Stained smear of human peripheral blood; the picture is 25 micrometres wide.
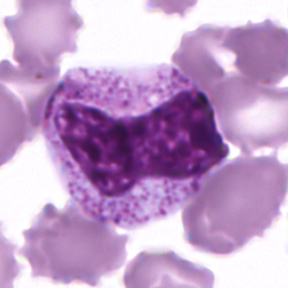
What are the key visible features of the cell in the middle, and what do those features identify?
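What strikes me first is a single unsegmented nucleus, pinched in at its middle and stretching horizontally across nearly the full width of the cell. Above and below it, the cytoplasm is pale pinkish-lilac, with numerous fine reddish-purple granules scattered throughout. I'd call this a metamyelocyte.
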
